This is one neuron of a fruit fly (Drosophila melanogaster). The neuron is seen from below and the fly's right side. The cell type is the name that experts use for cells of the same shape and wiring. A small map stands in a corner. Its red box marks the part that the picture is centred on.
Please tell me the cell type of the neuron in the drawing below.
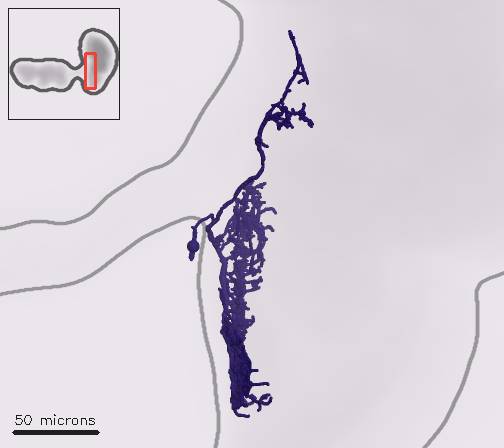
VSm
